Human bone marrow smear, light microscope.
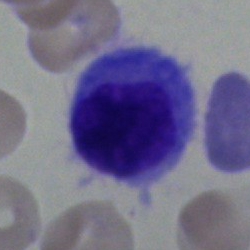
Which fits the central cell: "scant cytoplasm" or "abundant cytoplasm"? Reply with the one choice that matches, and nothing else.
Scant cytoplasm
